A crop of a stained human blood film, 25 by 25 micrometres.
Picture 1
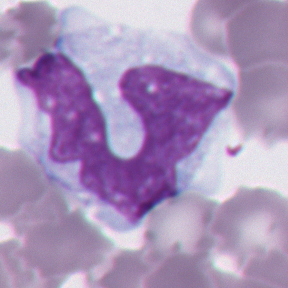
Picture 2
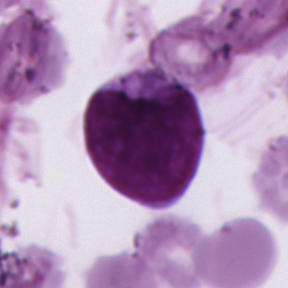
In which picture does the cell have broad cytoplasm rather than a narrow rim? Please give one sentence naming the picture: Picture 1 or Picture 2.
Picture 1 contains a cell with a broad area of cytoplasm.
